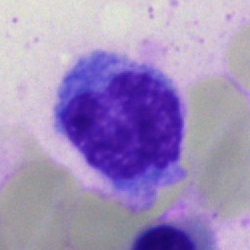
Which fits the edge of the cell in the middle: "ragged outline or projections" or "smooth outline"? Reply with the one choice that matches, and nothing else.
Ragged outline or projections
